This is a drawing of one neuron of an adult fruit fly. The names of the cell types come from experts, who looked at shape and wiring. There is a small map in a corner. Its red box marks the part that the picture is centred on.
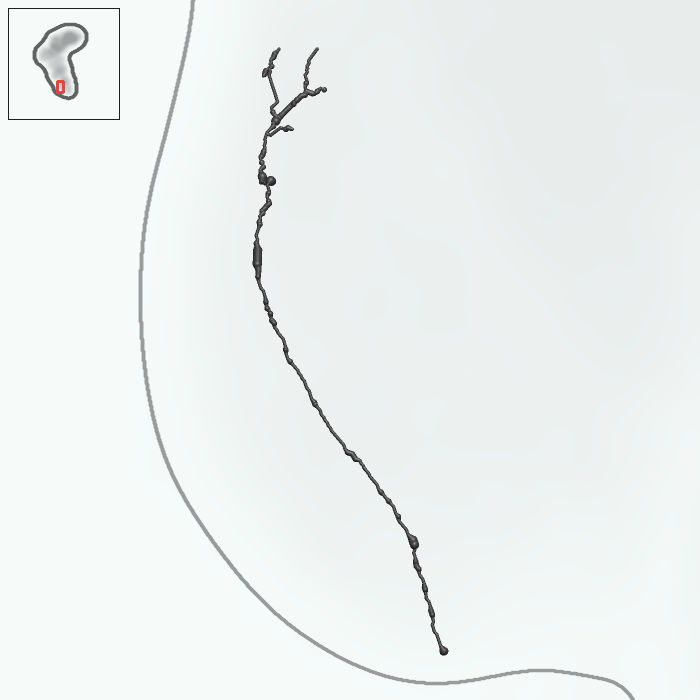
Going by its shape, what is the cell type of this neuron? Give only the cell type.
SNta36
